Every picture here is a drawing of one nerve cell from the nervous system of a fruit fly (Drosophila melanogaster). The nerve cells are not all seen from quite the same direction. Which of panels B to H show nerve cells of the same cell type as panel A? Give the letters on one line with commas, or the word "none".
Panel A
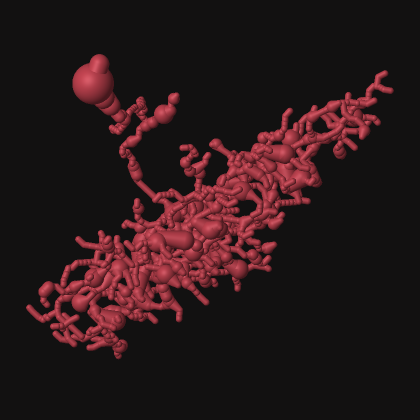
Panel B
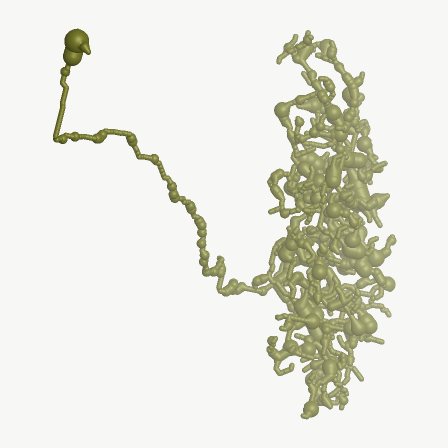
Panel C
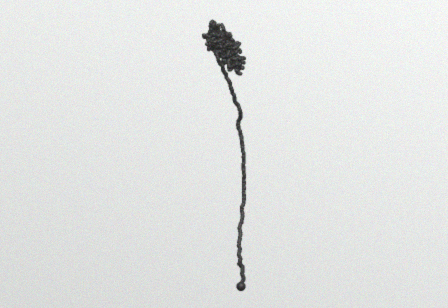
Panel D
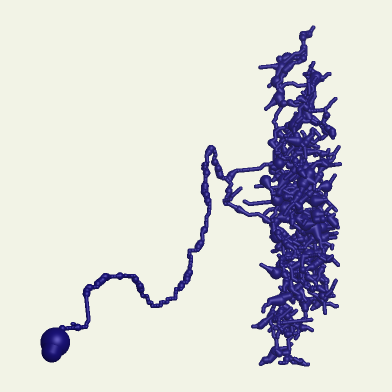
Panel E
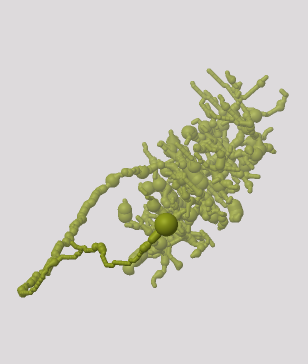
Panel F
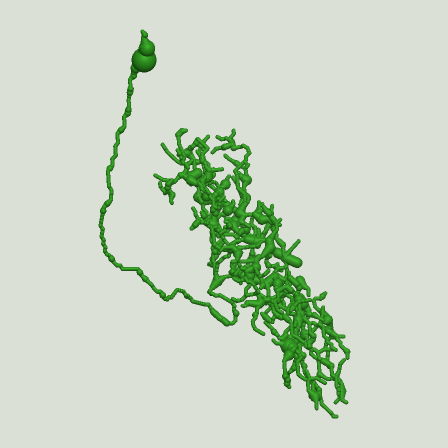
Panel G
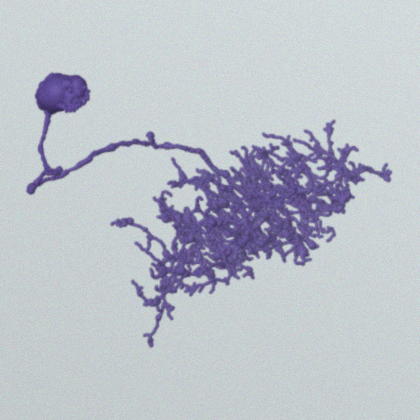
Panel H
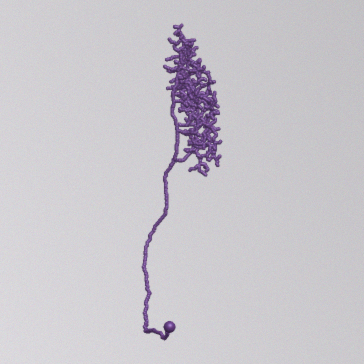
B, D, F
